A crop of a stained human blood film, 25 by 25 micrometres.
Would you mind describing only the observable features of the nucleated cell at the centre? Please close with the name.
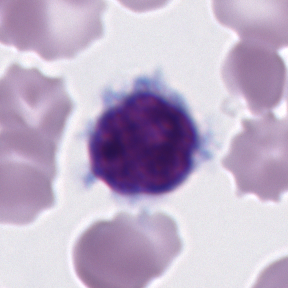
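Lots of fine, ragged, hair-like projections stick out from the cell's edge. The cytoplasm is pale blue and forms only a thin rim round the nucleus. Chromatin's dark purple and dense. It's a hairy cell.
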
